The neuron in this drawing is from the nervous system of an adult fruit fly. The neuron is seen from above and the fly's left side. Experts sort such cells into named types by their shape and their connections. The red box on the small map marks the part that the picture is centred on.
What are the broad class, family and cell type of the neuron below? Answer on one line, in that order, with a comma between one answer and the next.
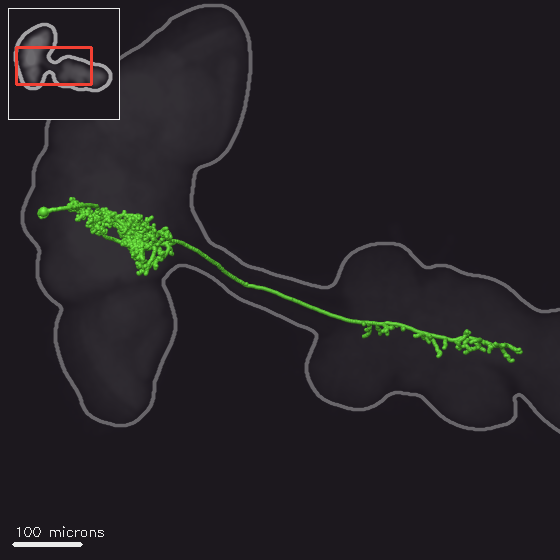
descending neuron, hemilineage WEDd1, DNae002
